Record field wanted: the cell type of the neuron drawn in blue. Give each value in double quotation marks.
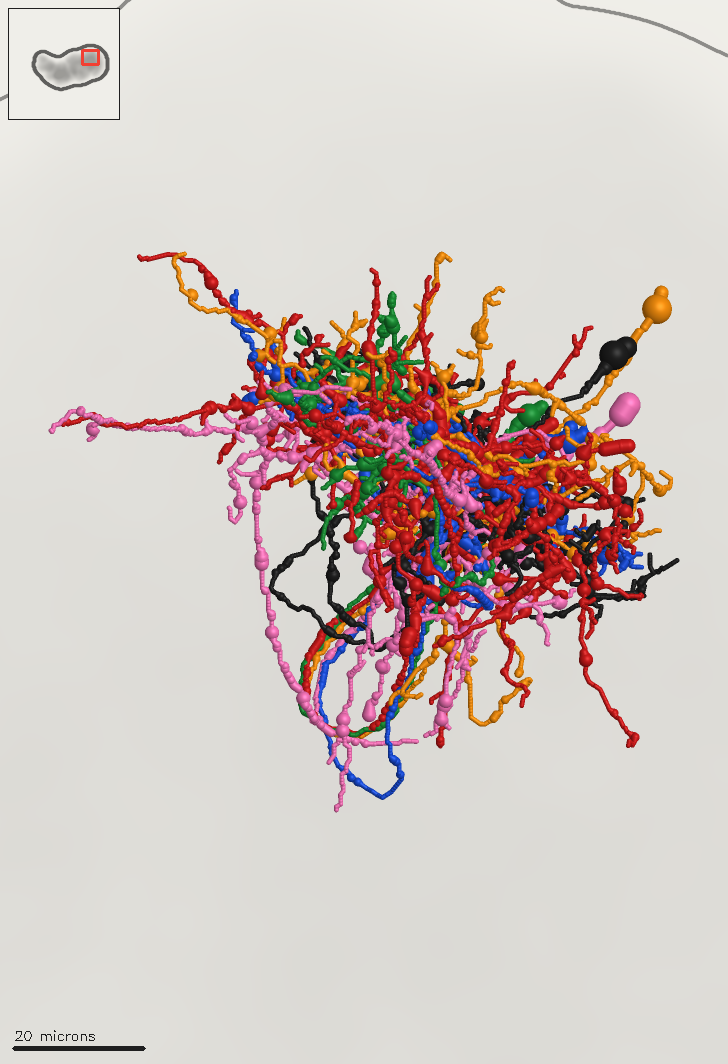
"LHPV2a1_c"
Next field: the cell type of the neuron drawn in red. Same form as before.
"LHPV2a1_d"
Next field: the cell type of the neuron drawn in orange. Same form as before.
"LHPV2a1_a"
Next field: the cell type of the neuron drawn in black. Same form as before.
"LHPV6k1"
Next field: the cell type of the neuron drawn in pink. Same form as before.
"LHPV2d1"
